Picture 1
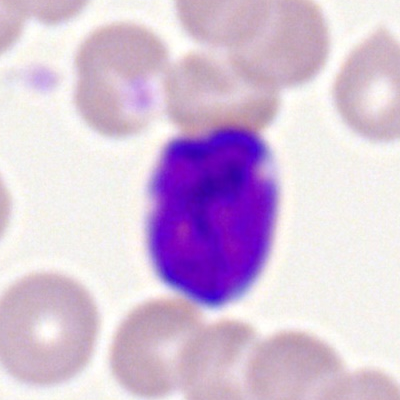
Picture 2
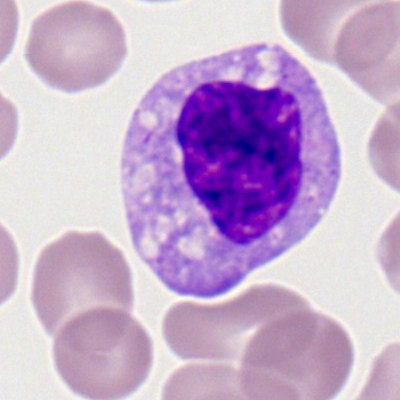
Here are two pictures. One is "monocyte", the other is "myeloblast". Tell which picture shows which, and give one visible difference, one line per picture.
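The cell in picture 1 is a myeloblast. No vacuoles are seen in the cell.
The cell in picture 2 is a monocyte. Many small clear vacuoles are scattered through the cytoplasm.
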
